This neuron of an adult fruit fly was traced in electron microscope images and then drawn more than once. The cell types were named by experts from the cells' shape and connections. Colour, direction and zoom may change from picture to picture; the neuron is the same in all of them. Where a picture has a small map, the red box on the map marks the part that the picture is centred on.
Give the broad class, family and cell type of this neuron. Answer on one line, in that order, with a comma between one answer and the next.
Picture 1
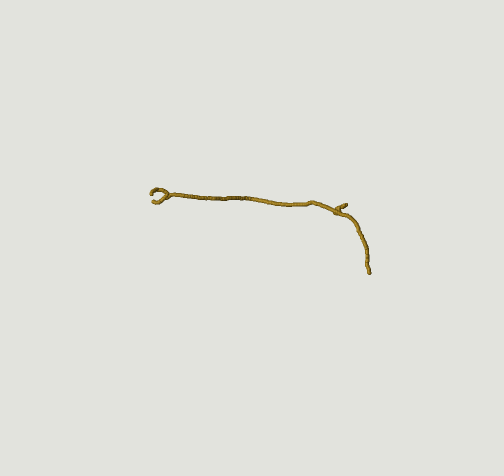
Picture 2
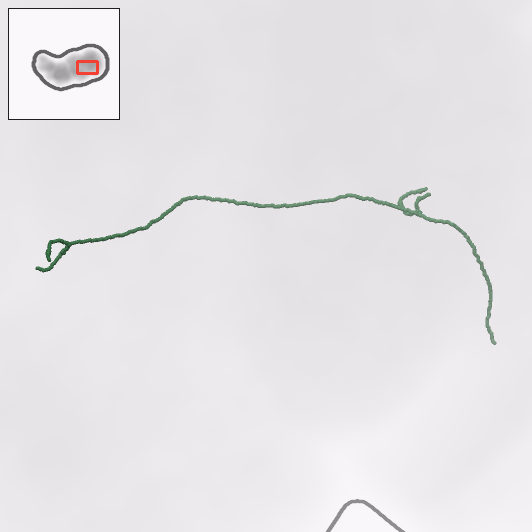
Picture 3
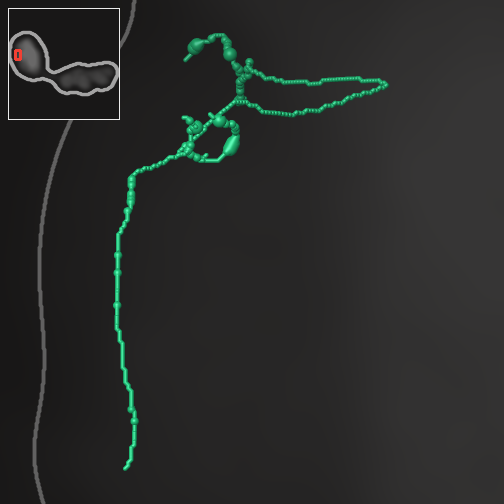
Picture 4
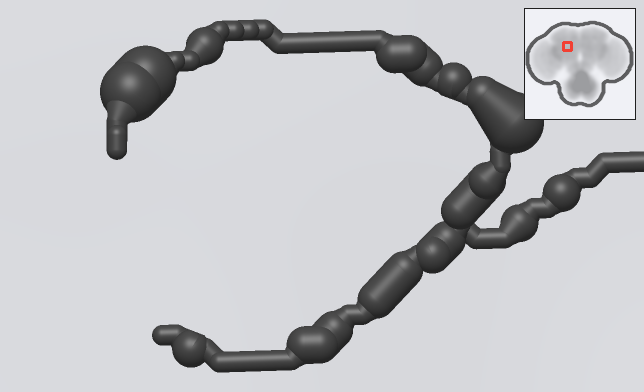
sensory neuron entering the brain, class olfactory, ORN_DL3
